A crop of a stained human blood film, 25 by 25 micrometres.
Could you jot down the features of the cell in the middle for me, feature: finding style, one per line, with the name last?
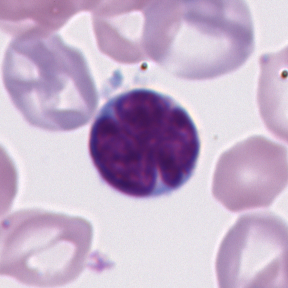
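Cleft: a deep one cuts into the nucleus from its lower edge
Nucleus: takes up nearly the whole cell, about 9 micrometres across
Chromatin: dark purple, coarsely clumped
Cytoplasm: just a scant bit, pale blue
Cell: typical lymphocyte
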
